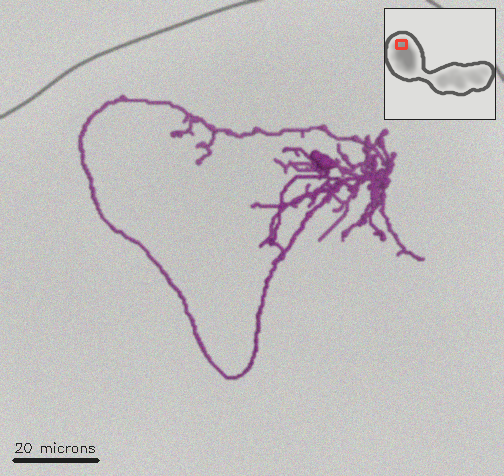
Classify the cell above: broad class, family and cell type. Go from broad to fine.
central-brain intrinsic neuron; hemilineage LHl2_dorsal; CB1289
